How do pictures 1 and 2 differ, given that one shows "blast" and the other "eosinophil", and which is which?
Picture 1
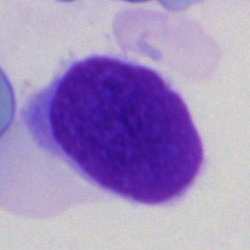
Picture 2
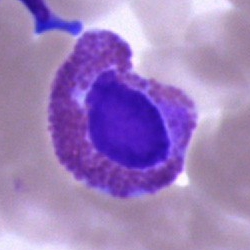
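Let me see: picture 1 is the blast, and picture 2 is the eosinophil. In picture 1 the nucleus fills most of the cell, so there's only a little cytoplasm, lying mainly to the left of the nucleus.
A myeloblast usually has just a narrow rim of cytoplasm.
That cytoplasm is pale lilac, and I see no granules and no vacuoles in it.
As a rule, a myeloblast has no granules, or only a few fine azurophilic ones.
The chromatin stains dark purple and looks fairly even, without large coarse clumps. Now picture 2: here the cytoplasm is abundant, a wide rim around the nucleus, and the cell's edge is irregular, bumpy and granular. The chromatin is dense, a fairly uniform dark blue-purple, and I can't make out any nucleoli. On the left side of the nucleus there's a pale, clear zone between it and the granules.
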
